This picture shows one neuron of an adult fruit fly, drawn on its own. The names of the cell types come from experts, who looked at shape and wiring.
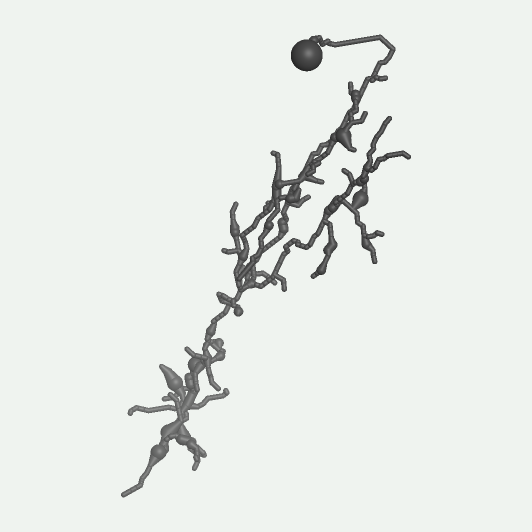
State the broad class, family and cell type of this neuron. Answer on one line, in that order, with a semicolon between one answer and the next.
optic-lobe intrinsic neuron; Mi; Mi2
